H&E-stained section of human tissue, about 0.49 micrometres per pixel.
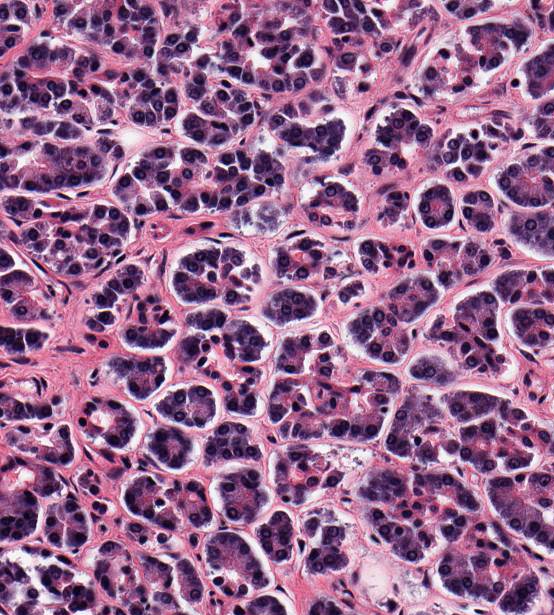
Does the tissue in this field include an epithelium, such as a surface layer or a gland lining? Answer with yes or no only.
Yes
